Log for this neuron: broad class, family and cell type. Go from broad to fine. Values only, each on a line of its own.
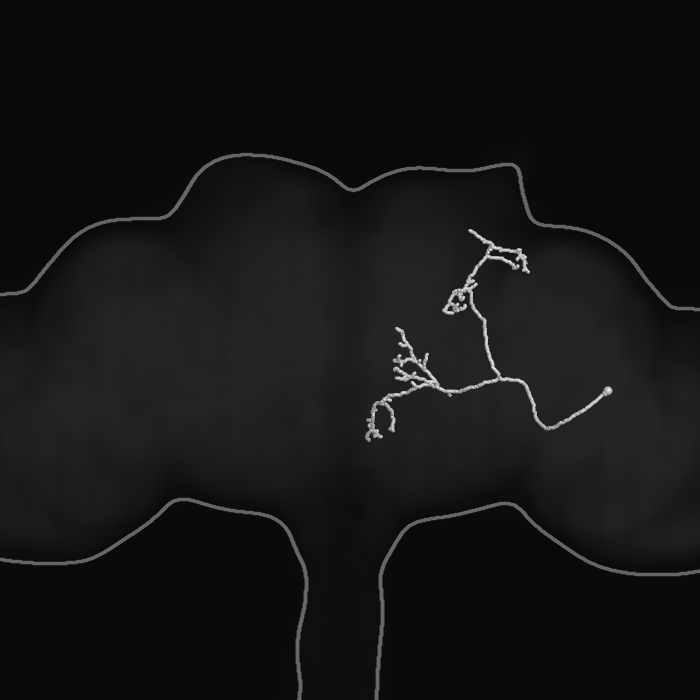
central-brain intrinsic neuron
hemilineage SLPad1_posterior
SIP034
